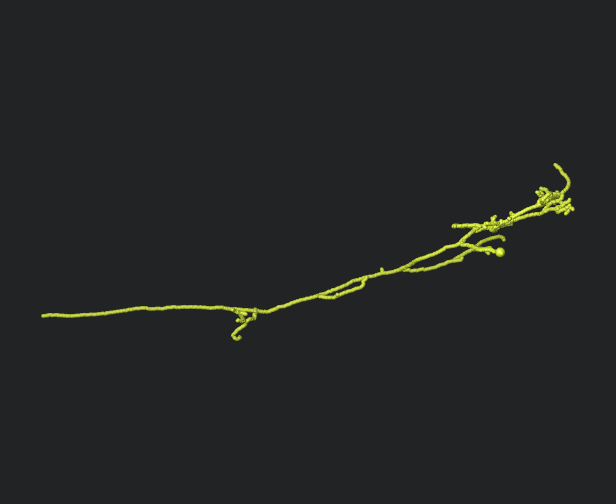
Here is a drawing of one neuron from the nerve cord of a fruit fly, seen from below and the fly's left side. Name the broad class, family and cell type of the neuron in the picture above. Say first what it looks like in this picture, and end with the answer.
In this view it is more than twice as wide as it is tall. It is an ascending neuron. Its family is hemilineage 10B. The cell type is AN10B046.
